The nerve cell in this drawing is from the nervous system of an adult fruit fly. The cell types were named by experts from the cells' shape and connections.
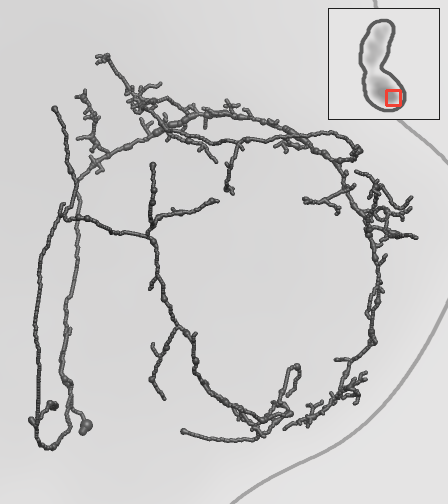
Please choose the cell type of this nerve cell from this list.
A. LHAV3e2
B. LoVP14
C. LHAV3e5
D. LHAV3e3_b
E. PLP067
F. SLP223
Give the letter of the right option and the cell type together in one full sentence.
By cell type, the nerve cell is classed as SLP223, which is option F.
